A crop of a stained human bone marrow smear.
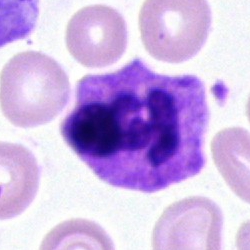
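Segmented neutrophil, the central cell of a stained human bone marrow smear. First, the outline is irregular and angular, with several blunt corners. Second, the nucleus is irregularly folded into several lobe-like parts, and no nucleoli can be seen in it. Third, the cytoplasm shows only fine, faint granularity, with no coarse granules.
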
